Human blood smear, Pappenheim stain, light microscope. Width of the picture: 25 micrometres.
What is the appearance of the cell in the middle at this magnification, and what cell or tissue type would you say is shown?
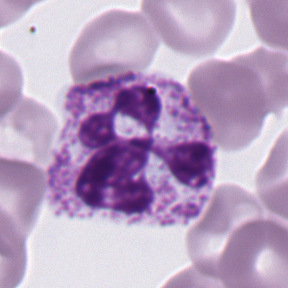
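Look first at the shape: the outline is roughly squarish with blunt corners, not round. Now find the largest nuclear lobe, down in the lower left of the cell. If you search the lobes for nucleoli, you won't see any. Small violet-purple granules are scattered densely through the whole cytoplasm. This is a segmented neutrophil.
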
